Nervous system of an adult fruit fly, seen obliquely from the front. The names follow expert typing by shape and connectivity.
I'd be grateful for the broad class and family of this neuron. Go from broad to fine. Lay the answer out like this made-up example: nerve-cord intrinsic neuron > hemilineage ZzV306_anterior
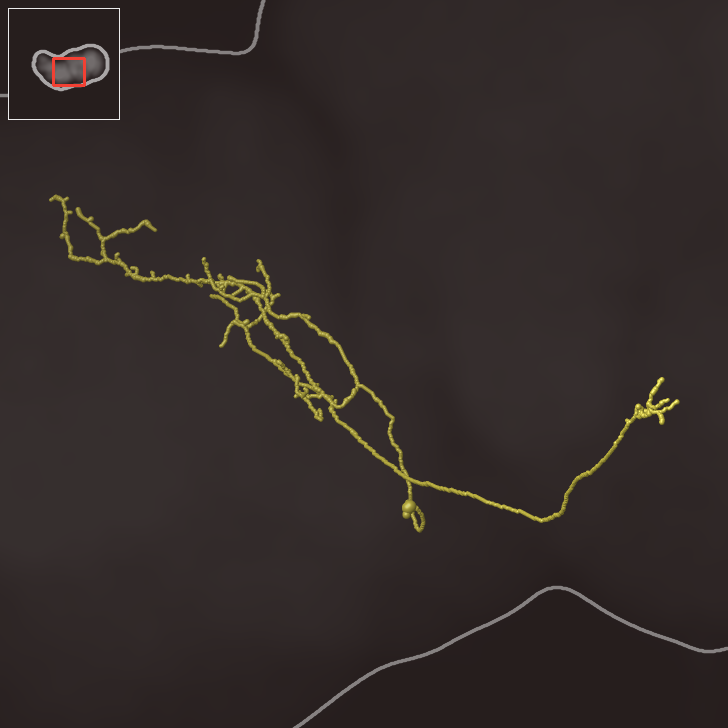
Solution: ascending neuron > hemilineage 16B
